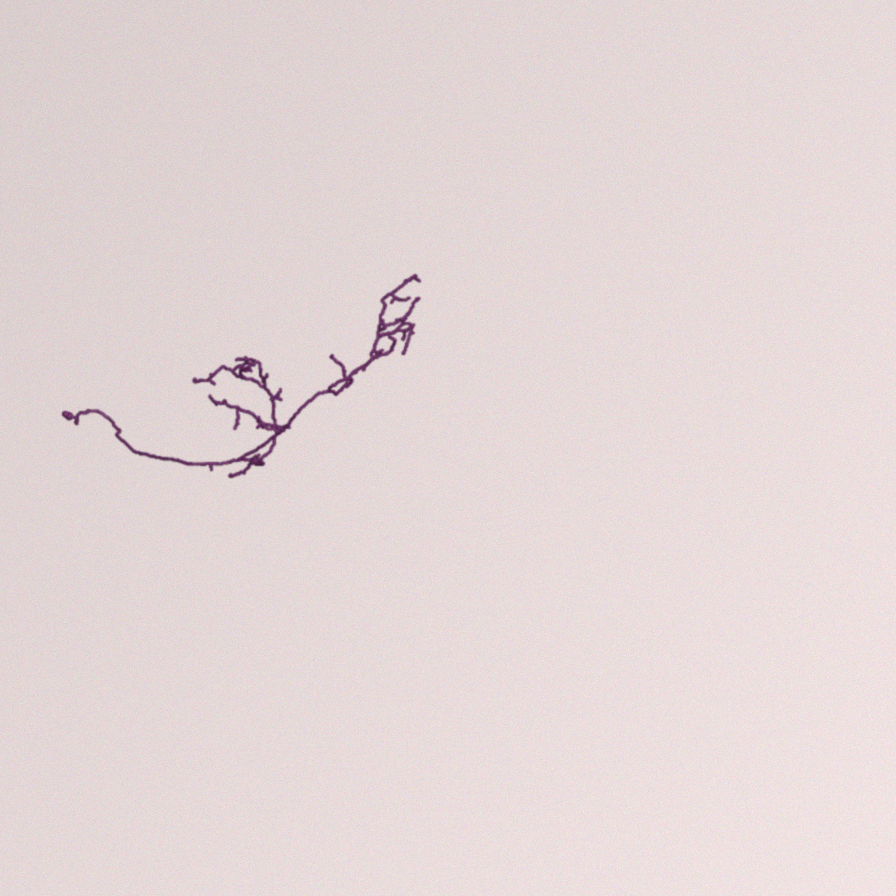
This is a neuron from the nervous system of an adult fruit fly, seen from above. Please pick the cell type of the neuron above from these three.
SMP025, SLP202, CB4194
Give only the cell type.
CB4194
